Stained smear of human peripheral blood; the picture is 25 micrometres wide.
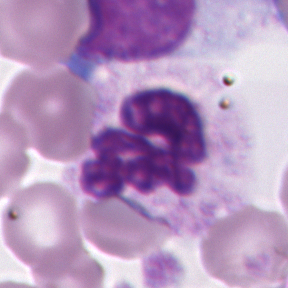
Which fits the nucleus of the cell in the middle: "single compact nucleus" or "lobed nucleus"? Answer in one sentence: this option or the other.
It is a lobed nucleus that this cell contains.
